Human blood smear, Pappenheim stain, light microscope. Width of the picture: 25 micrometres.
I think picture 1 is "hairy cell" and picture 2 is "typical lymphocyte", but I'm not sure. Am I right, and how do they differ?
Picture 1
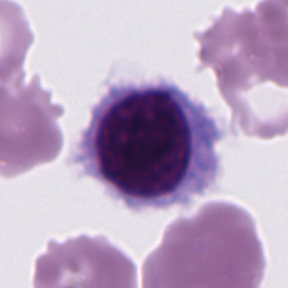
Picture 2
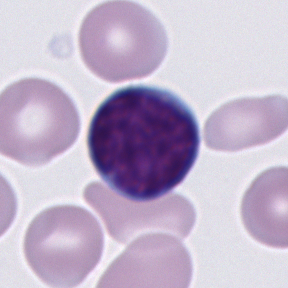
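Picture 1 shows the hairy cell; picture 2 shows the typical lymphocyte. The clearest difference lies at the surface: fine hair-like projections fringe the whole circumference of the roughly round cell in picture 1, whereas the cell in picture 2 has a smooth, nearly round outline with no projections. The cytoplasm also differs in shade, forming a narrow pale blue rim in picture 1 and a very thin blue rim in picture 2.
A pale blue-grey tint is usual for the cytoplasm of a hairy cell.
In picture 2 the chromatin is dense and coarsely clumped, and the round nucleus, about 9 micrometres across, almost fills a cell about 10 micrometres across.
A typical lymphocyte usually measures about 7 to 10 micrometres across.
Neither cell shows granules in its cytoplasm, and no distinct nucleolus is visible in the hairy cell.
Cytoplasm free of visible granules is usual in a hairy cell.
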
